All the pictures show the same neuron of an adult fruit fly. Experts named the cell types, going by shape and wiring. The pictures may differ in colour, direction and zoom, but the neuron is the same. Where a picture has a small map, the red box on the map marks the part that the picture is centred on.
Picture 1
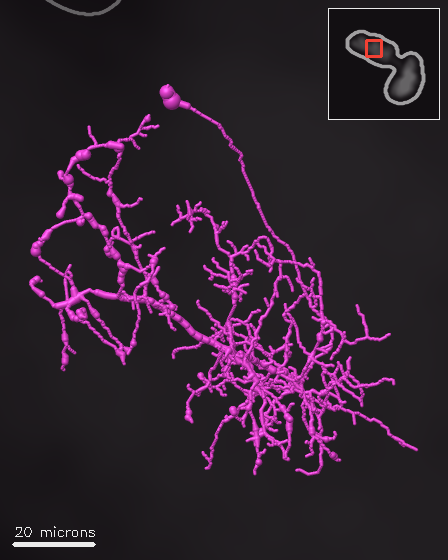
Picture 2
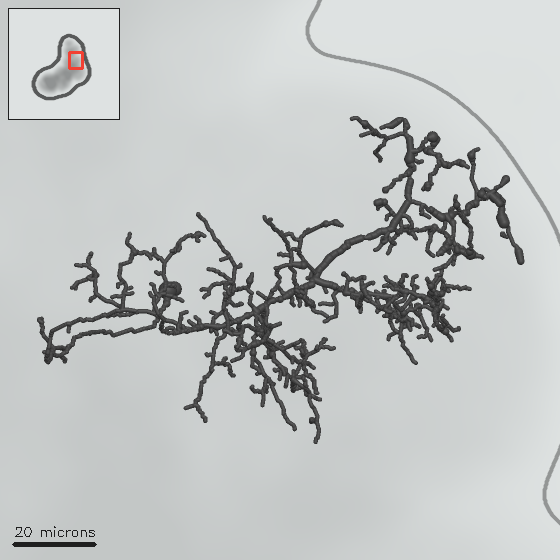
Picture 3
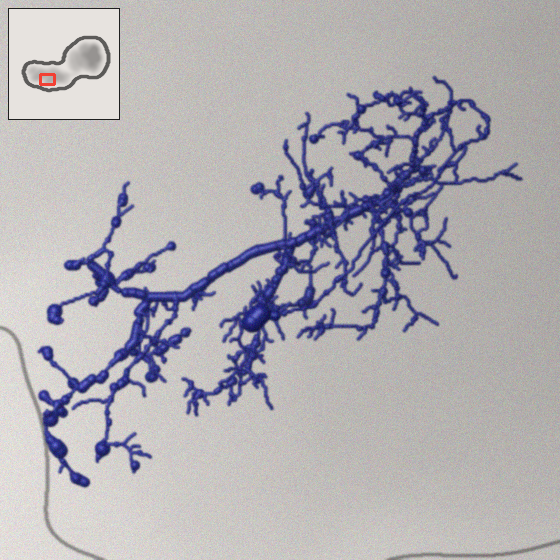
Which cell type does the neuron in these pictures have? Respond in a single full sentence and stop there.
The cell type of this neuron is IN12B040.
